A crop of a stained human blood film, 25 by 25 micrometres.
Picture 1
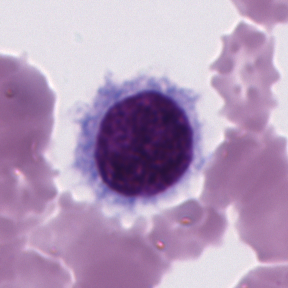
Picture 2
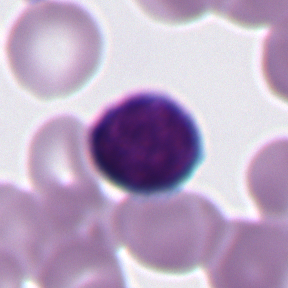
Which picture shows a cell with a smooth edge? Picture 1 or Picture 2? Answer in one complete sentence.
Picture 2 is where the cell's outline is smooth.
